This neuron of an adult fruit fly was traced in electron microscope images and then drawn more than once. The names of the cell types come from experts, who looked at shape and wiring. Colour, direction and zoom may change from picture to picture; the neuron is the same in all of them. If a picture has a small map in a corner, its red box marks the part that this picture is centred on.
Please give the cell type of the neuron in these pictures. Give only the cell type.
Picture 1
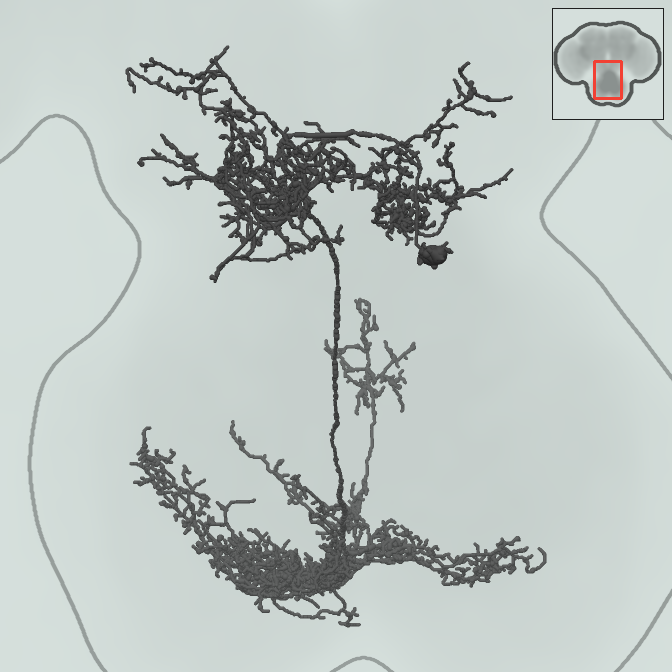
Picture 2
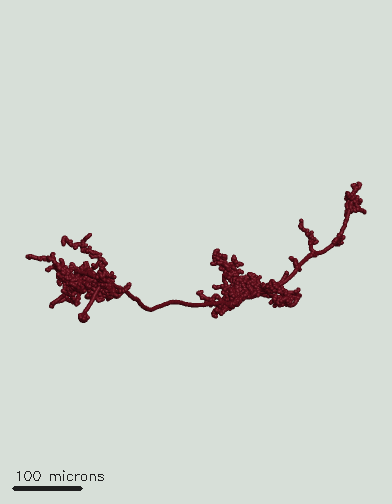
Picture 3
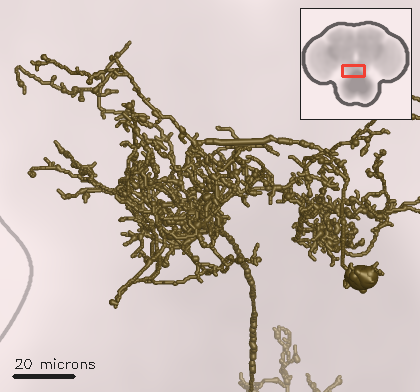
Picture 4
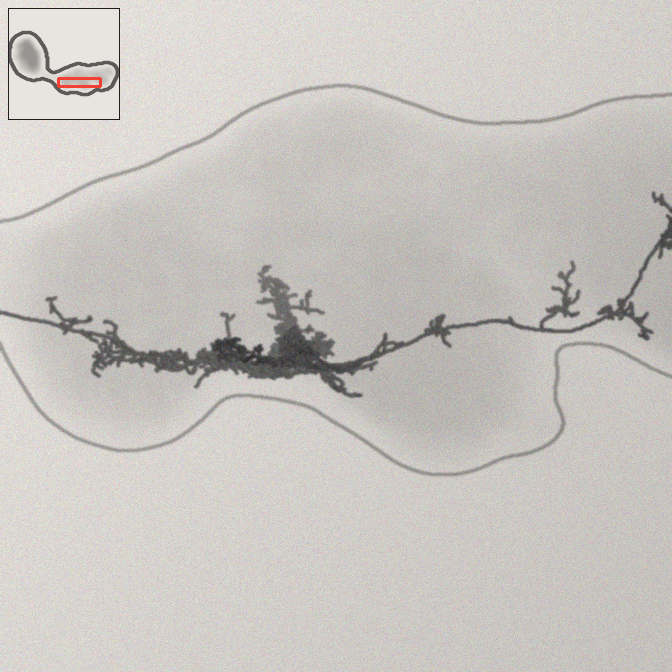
DNge122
